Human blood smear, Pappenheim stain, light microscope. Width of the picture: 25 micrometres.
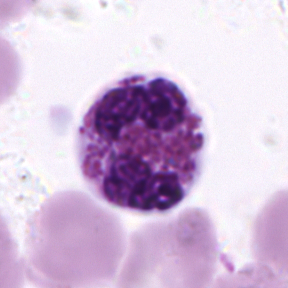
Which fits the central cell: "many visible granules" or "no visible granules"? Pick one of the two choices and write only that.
Many visible granules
